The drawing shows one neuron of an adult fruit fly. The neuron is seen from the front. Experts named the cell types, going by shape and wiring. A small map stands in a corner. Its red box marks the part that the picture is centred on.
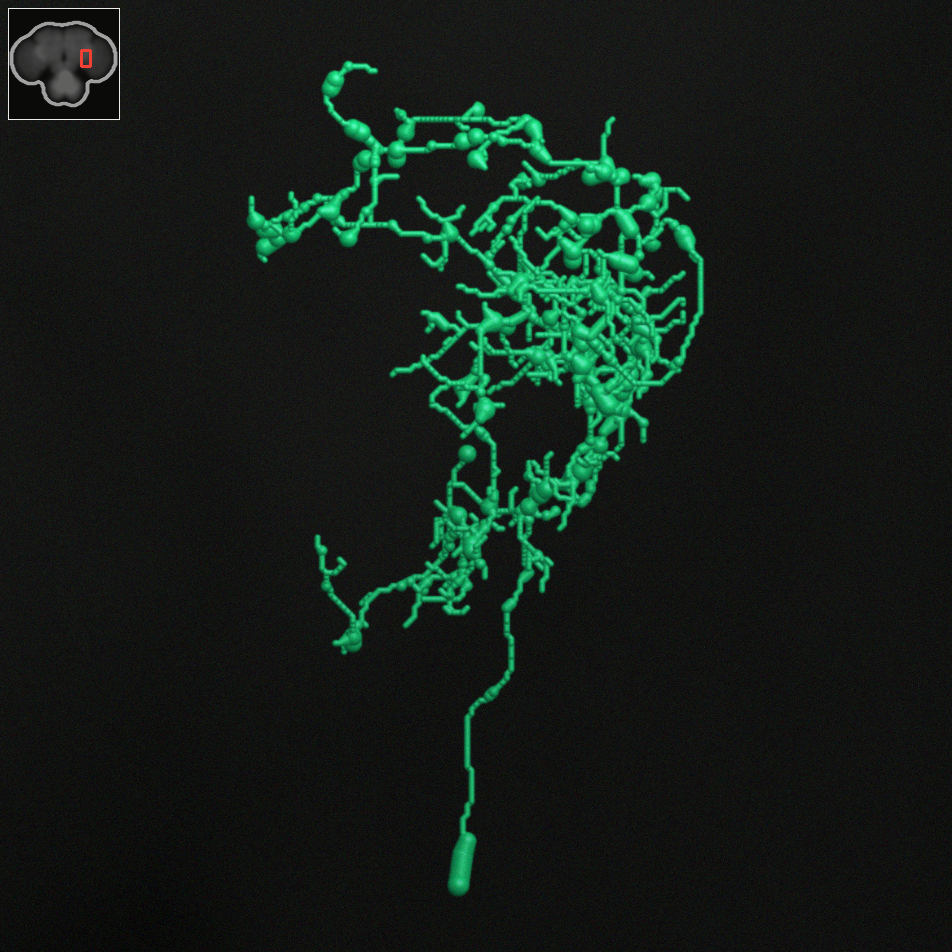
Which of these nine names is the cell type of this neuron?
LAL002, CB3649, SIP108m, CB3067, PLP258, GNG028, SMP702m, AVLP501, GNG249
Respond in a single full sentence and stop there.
As its cell type, this neuron has CB3067.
